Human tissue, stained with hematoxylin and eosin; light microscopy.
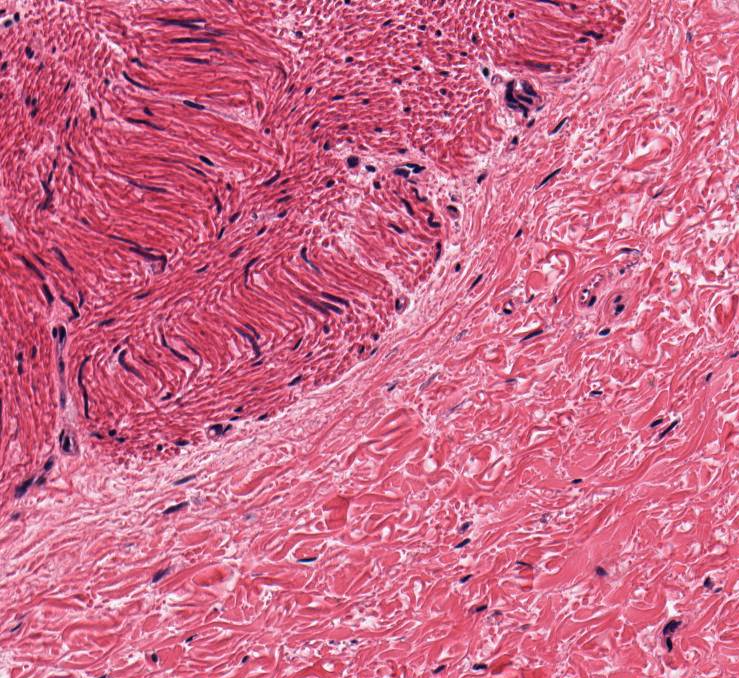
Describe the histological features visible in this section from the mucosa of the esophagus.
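Smooth muscle occupies the upper left, dense collagenous connective tissue the lower right. The muscle forms fascicles cut in different planes, some lengthwise, some across. Its nuclei are dark, elongated and cigar-shaped. Nuclei in the dense collagen are sparse and scattered, far fewer than in the muscle.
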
